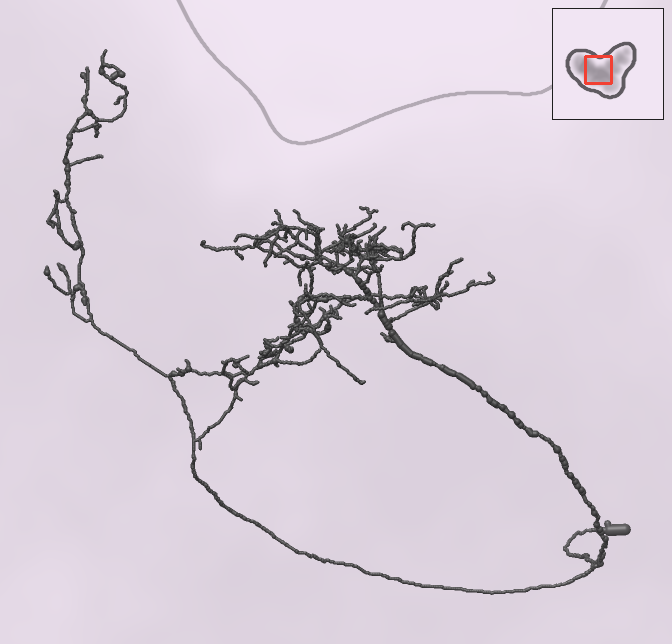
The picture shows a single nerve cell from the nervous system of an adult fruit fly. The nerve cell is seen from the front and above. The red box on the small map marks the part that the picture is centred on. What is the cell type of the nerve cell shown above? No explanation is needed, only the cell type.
CB3614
